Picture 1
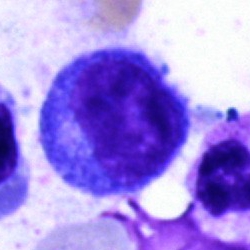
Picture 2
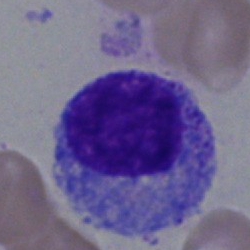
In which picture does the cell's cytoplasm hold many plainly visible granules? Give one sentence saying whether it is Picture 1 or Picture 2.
There are many visible granules in the cytoplasm of the cell in Picture 2.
